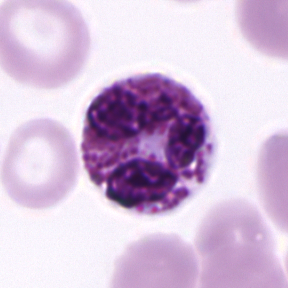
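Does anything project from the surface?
None.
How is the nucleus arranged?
In several separate lobes around the cell's edge.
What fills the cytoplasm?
Packed coarse, round, reddish-purple granules, except a pale, nearly granule-free central patch between the lobes.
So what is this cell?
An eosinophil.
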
